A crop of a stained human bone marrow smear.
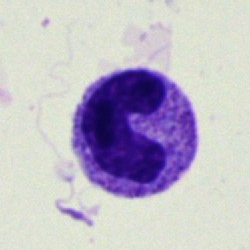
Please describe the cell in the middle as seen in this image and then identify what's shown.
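Round, smooth outline on this one. Its nucleus is deeply indented into a C shape, the notch opening to the right, and it sits over to the left, so there's a wider band of cytoplasm on the right. No nucleoli visible. It's a band neutrophil.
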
